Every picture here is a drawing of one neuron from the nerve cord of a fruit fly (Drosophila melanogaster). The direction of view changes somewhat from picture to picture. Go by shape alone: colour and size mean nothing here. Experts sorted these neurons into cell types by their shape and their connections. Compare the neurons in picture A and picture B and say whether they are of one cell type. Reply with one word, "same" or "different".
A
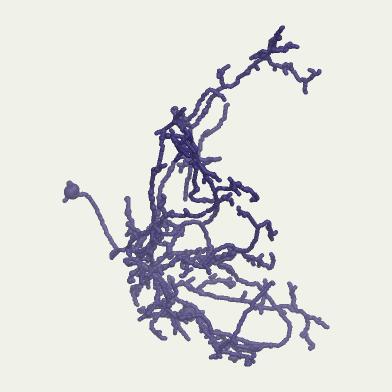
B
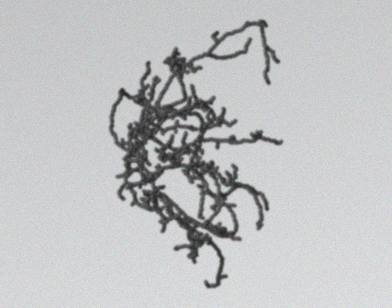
same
